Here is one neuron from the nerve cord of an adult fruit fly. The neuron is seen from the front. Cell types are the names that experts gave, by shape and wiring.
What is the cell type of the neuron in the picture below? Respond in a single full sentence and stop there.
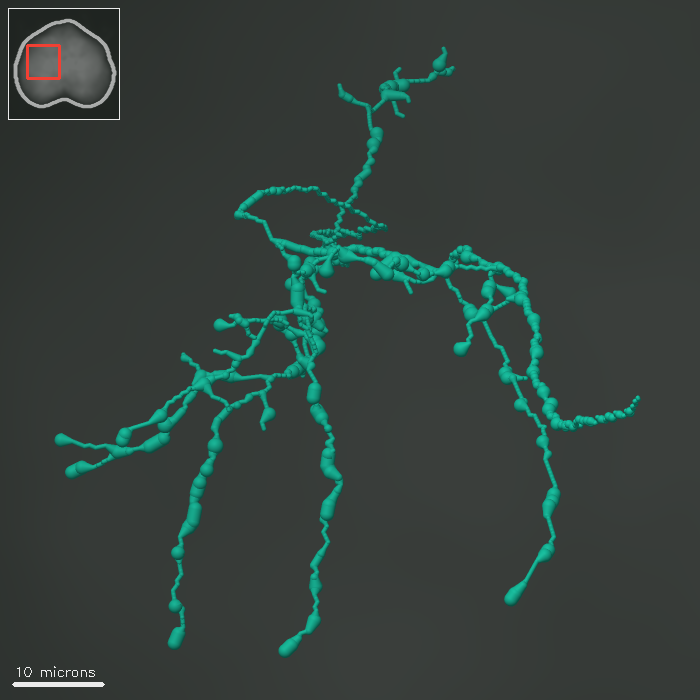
In the scheme of cell types, this neuron is DNpe003.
